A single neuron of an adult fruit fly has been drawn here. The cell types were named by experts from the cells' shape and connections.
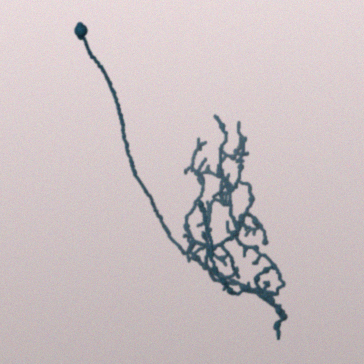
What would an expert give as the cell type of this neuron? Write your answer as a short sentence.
The cell type is PLP191.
